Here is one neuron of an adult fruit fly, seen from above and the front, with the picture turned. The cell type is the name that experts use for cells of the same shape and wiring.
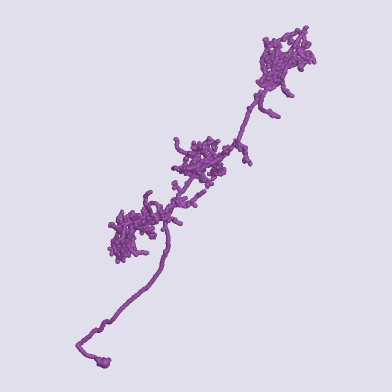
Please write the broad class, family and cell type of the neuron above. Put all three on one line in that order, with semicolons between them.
descending neuron; DNge; DNge074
